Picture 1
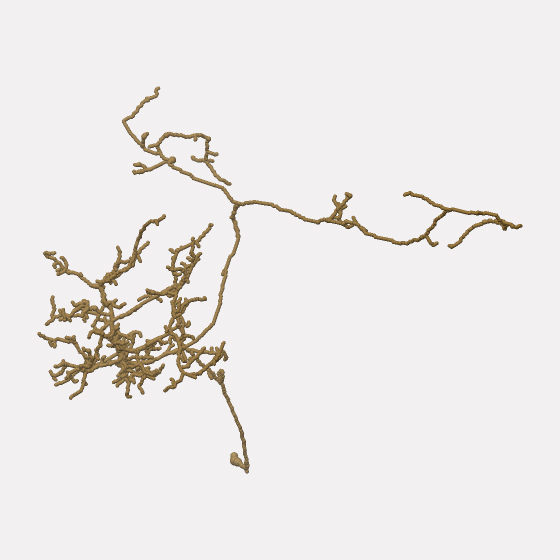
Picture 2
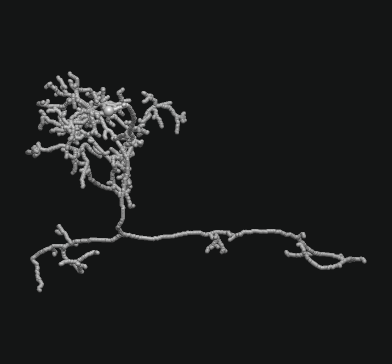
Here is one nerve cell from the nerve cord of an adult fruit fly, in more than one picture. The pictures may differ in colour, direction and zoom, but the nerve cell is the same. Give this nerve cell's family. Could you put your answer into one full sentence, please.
For family, the nerve cell is given as hemilineage 07B.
